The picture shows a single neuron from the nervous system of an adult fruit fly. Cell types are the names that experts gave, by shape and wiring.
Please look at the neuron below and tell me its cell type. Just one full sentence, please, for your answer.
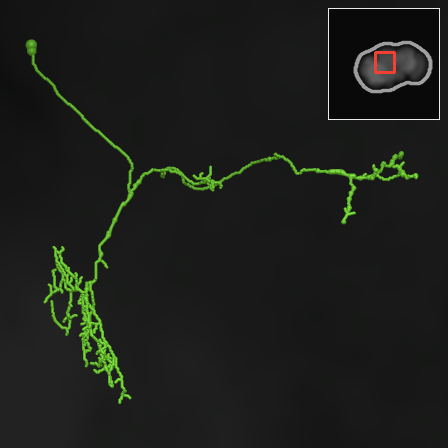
The cell type that fits this neuron is LoVP33.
